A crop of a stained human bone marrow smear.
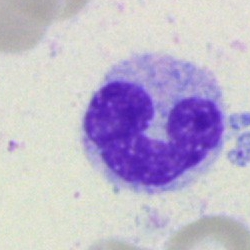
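Monocyte. In the middle of this stained human bone marrow smear, I see a cell with a round, smooth outline. The nucleus forms a curved, horseshoe-shaped band, and its opening faces upward. I can make out no nucleoli within it. Fine, faint lilac granules lie in the cytoplasm.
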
